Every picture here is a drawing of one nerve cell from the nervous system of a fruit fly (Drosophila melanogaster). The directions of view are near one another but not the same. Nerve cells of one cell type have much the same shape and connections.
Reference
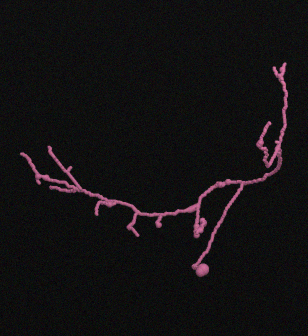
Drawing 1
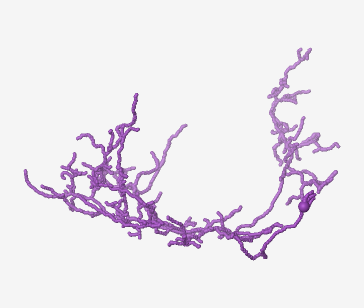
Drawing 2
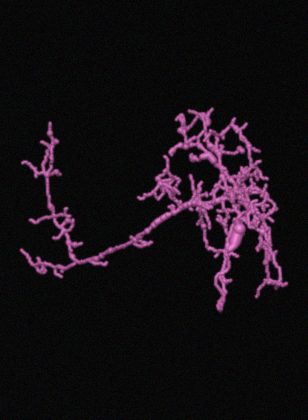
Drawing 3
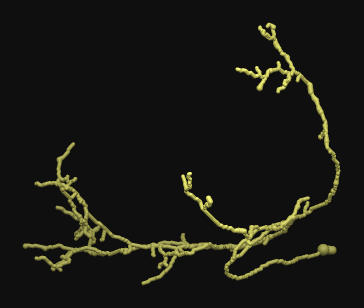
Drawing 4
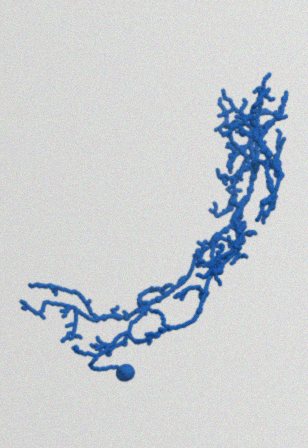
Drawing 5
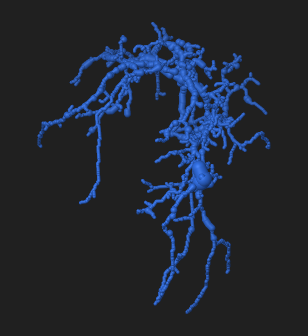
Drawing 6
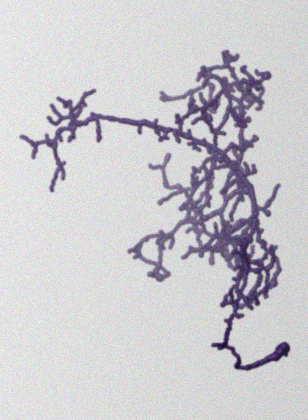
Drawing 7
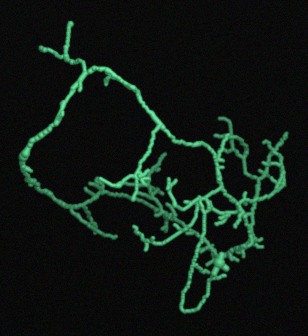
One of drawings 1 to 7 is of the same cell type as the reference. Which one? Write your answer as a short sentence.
Drawing 3 shows a nerve cell of the same cell type.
